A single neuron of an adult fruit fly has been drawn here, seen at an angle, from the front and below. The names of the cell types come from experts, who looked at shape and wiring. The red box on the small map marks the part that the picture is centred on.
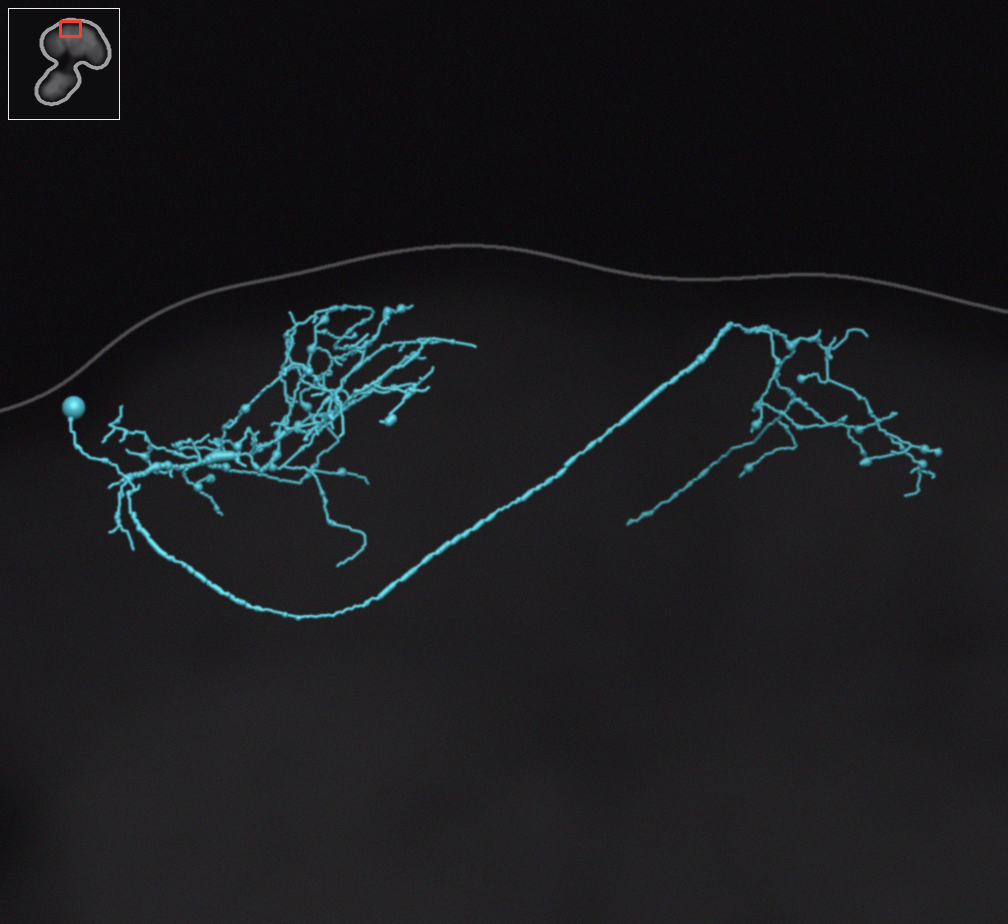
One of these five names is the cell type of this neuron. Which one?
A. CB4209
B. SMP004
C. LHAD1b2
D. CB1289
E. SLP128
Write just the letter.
E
